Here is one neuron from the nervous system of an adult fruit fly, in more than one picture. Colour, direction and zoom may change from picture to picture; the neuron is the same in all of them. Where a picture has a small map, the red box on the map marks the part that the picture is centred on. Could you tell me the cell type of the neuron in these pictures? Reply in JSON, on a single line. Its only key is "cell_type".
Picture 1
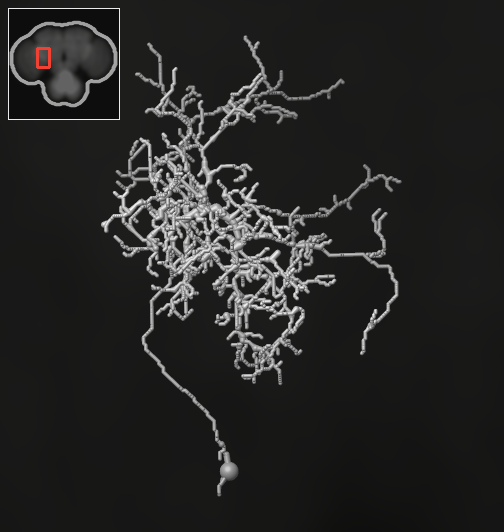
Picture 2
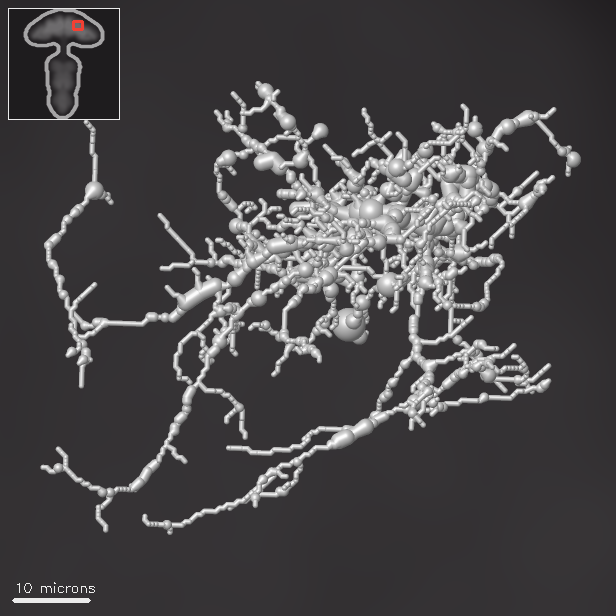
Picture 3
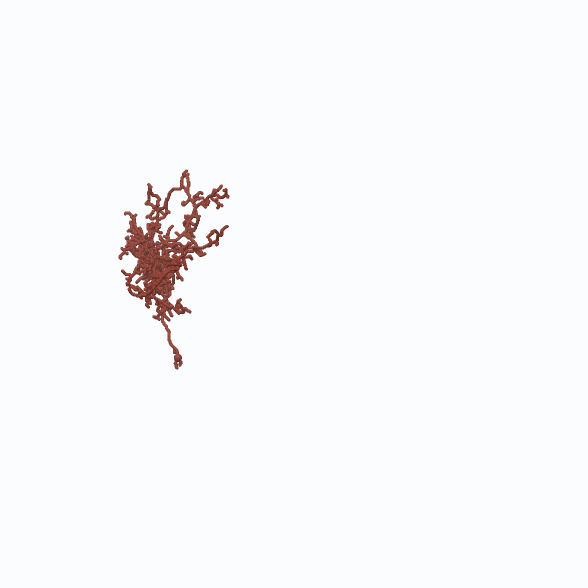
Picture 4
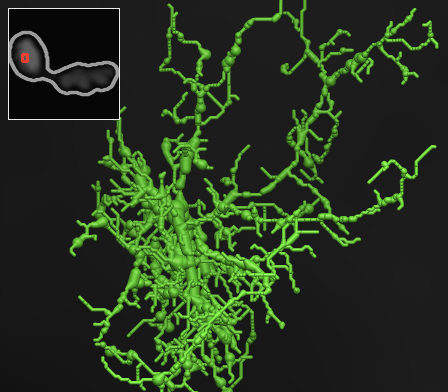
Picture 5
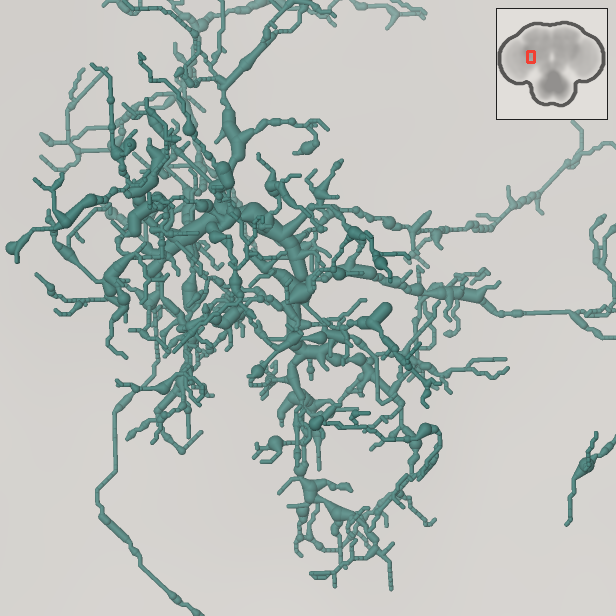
{"cell_type": "AVLP601"}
